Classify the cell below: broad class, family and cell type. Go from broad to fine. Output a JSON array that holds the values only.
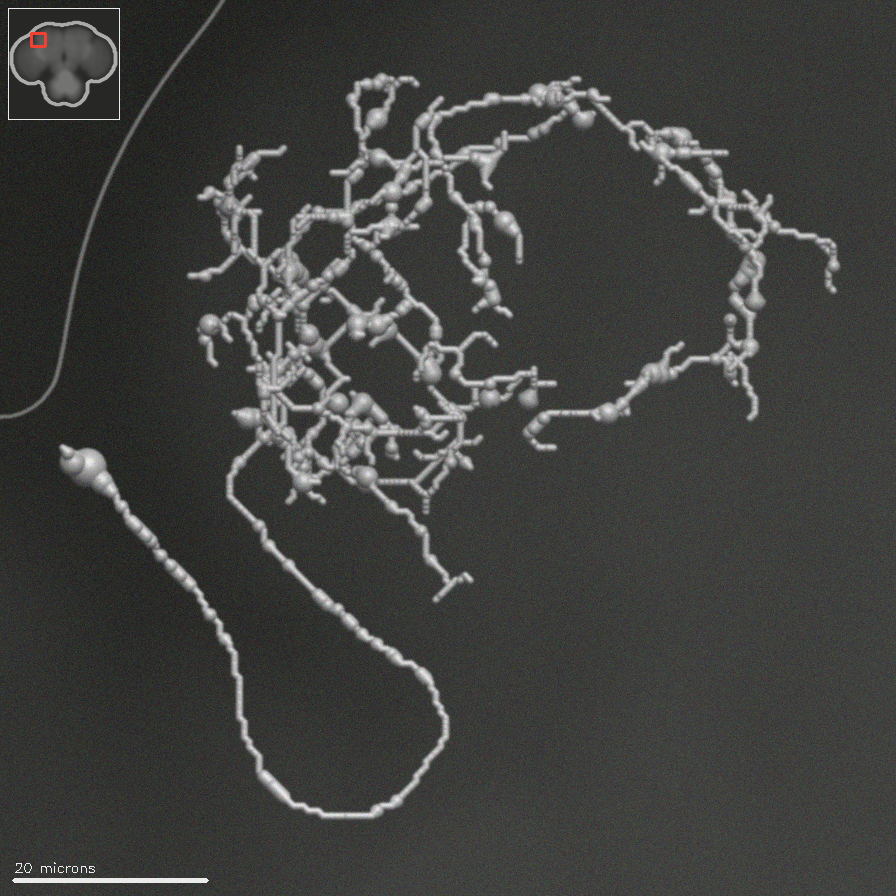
["central-brain intrinsic neuron", "hemilineage LHl4_dorsal", "CB1509"]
